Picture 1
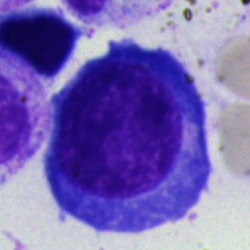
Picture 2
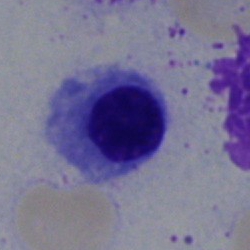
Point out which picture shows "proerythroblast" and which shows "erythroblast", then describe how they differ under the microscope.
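Quick version: the proerythroblast is picture 1, the erythroblast picture 2. Both nuclei are off-centre, just in different directions: toward the upper left in the proerythroblast, toward the right in the erythroblast. So most of the erythroblast's cytoplasm lies left of its nucleus, whereas the proerythroblast has a paler cytoplasmic zone against the right side of its nucleus. The erythroblast's chromatin is dense and very dark purple, and its cytoplasm is blue.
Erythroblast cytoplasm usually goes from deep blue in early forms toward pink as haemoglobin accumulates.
Outlines differ too: roughly round with a slightly irregular, bumpy margin on the proerythroblast, irregular and ragged along the left side on the erythroblast. Neither shows distinct granules in the cytoplasm. Around the proerythroblast there are other nucleated cells at the upper left and left edge, and pale, unstained-looking round cells at the right edge.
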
